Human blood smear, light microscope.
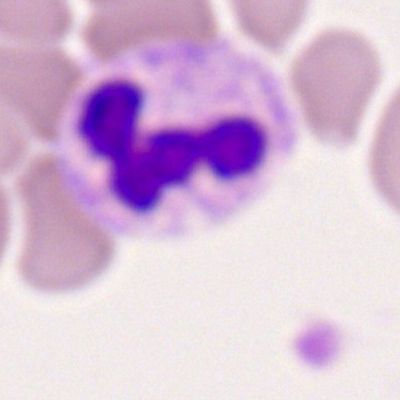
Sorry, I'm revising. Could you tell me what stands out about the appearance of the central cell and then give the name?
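The cell outline is roughly round and smooth, and the chromatin is dark purple and densely clumped. Plentiful pale pinkish-lilac cytoplasm holds only faint, fine lilac granules, with no large orange ones. This is a segmented neutrophil.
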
